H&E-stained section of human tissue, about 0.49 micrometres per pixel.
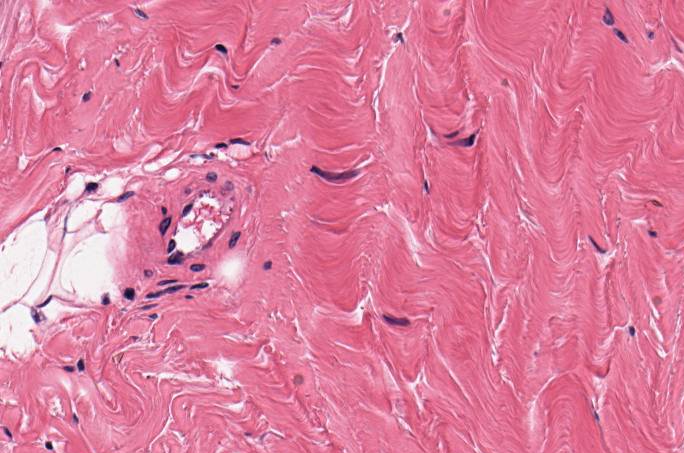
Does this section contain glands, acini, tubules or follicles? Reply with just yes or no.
No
